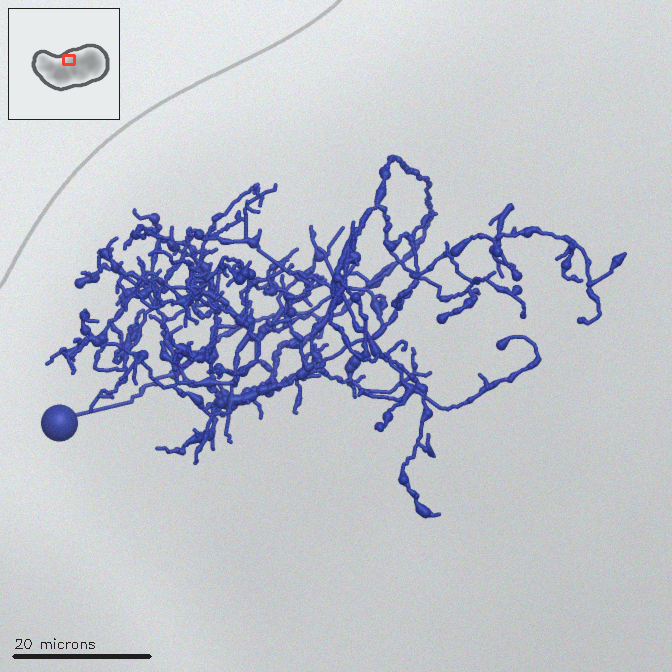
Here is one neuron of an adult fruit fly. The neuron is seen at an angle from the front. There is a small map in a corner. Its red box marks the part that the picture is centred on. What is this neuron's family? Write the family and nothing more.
hemilineage SLPp&v1_posterior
